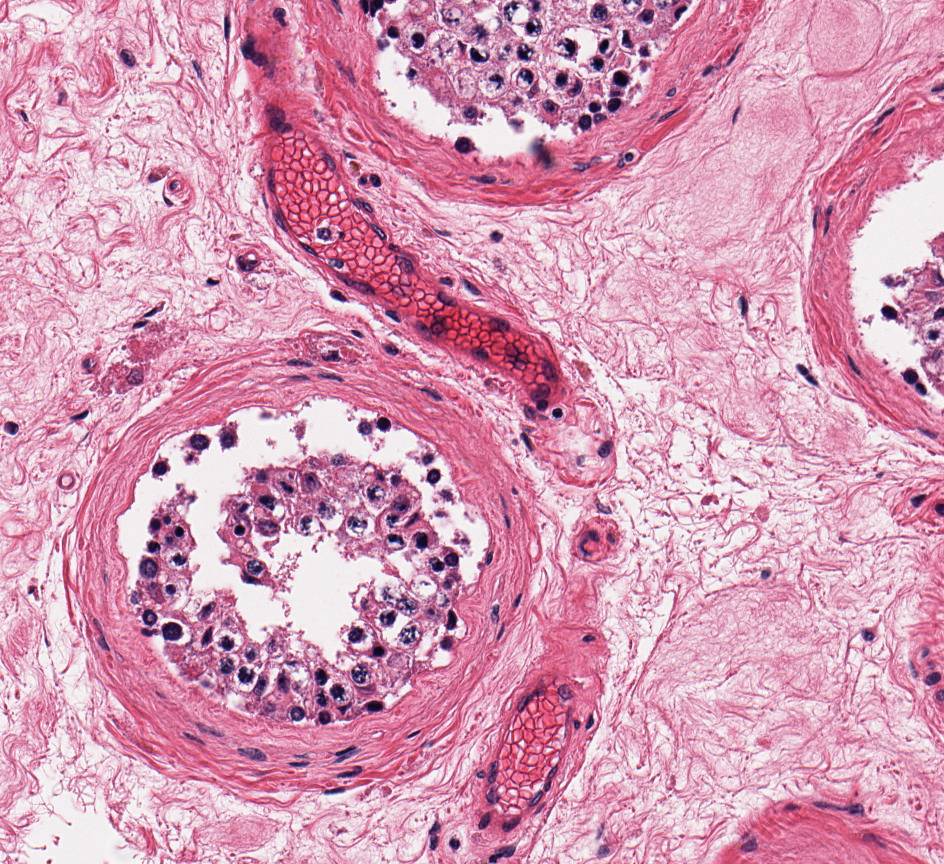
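testis: each tubule has a thick wall of concentric pink fibrous layers with flattened nuclei. Within, rounded cells with small dark or larger paler round nuclei lie loosely toward the lumen. Vessels hold tightly packed, polygonal red cells, and the stroma is pale and wispy.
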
